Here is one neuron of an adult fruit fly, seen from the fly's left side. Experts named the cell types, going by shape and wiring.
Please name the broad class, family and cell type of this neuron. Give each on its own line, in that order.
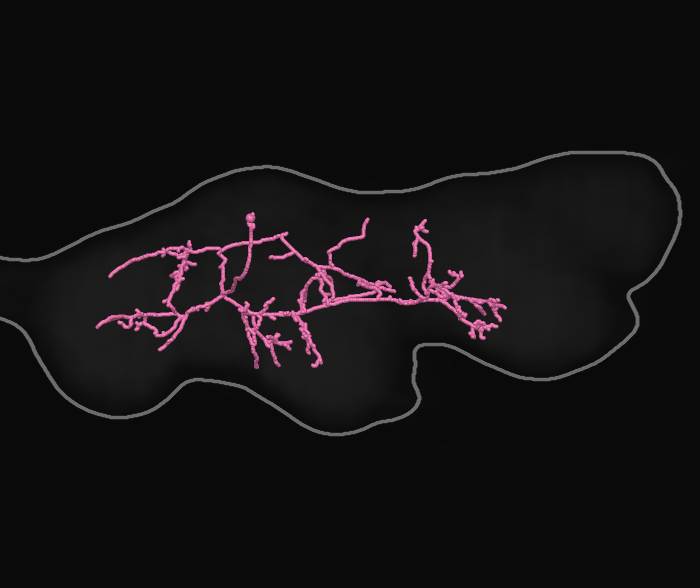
nerve-cord intrinsic neuron
hemilineage 18B
IN18B037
